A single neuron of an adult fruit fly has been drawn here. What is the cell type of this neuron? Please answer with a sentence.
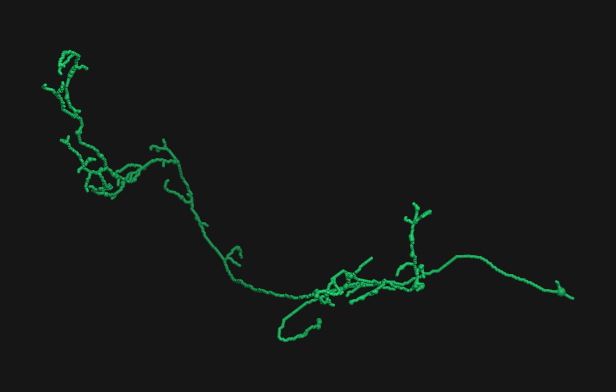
The cell type is ATL009.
